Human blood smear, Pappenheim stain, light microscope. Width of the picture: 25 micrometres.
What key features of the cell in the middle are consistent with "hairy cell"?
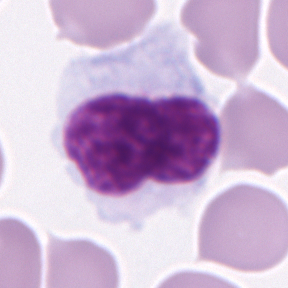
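First on the list is the cytoplasm: it is pale greyish blue, which goes with a hairy cell.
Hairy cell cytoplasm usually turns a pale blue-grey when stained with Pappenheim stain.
Second, the cell outline is irregular, with a ragged edge, and this fits as well.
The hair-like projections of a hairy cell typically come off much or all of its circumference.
Third, the nucleus shows two lobes lying side by side, one on the left and one on the right. Last, most of the cytoplasm lies above the nucleus.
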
